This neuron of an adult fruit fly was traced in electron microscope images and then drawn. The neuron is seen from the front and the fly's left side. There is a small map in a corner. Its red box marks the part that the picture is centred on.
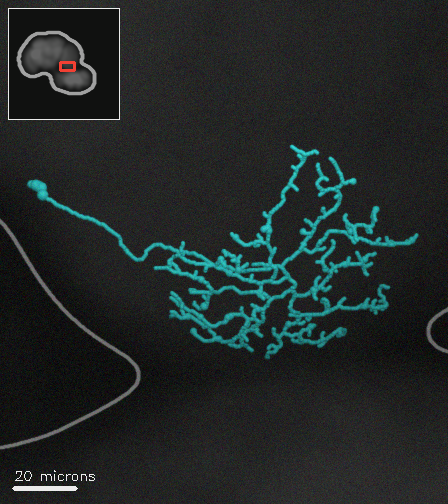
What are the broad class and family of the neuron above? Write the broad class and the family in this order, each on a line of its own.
optic-lobe intrinsic neuron
Cm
